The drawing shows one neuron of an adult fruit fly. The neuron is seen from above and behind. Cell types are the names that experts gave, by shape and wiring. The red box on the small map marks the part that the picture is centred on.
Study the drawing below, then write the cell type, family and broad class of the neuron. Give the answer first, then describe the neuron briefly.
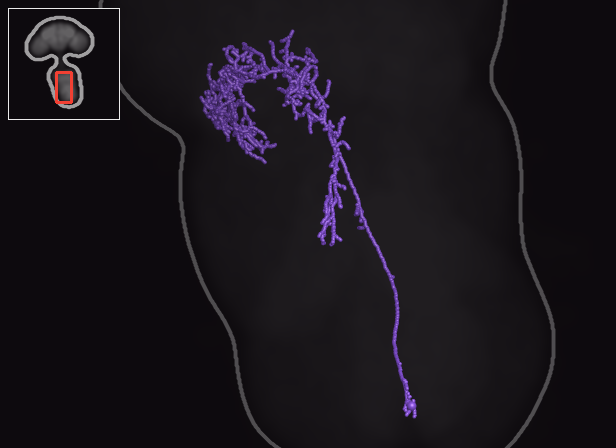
It is of cell type IN06B047. The family is hemilineage 06B. Its broad class is nerve-cord intrinsic neuron. It is in the nerve cord and does not reach the brain. Dozens of branch ends can be seen.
